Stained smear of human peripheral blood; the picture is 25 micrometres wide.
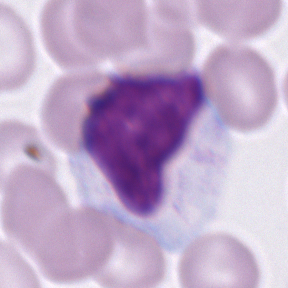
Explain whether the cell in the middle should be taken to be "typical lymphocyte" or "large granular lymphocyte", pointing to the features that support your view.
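Verdict: large granular lymphocyte, not a typical lymphocyte. Deciding point: cytoplasm plentiful, very pale blue-grey, mostly below the nucleus.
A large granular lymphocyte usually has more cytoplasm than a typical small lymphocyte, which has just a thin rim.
Nucleus irregular, roughly triangular in outline, lying toward the top of the cell. Cytoplasm carries only faint, fine lilac specks.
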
